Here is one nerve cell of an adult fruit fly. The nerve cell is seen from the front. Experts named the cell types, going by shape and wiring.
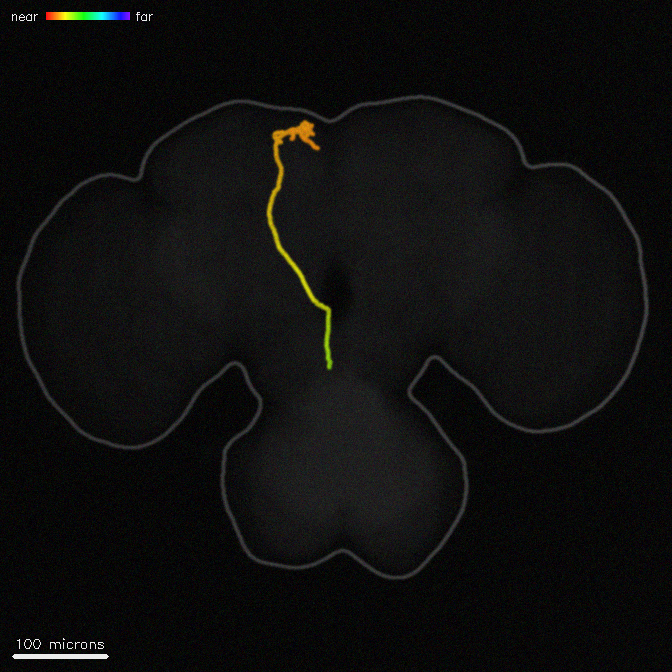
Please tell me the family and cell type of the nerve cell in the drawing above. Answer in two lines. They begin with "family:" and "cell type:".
family: DNES
cell type: DNES3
